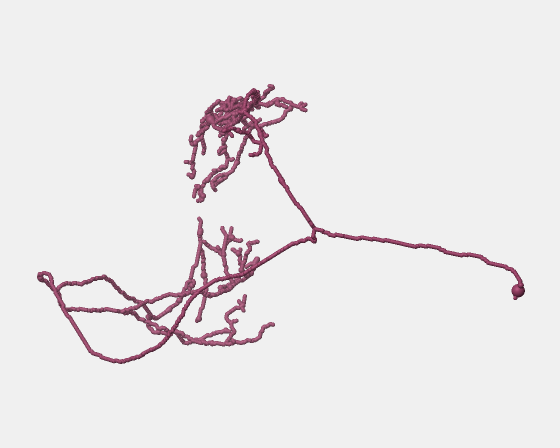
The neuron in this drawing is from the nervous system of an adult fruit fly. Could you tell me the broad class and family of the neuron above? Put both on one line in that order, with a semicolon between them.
central-brain intrinsic neuron; hemilineage VLPl&p1_posterior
